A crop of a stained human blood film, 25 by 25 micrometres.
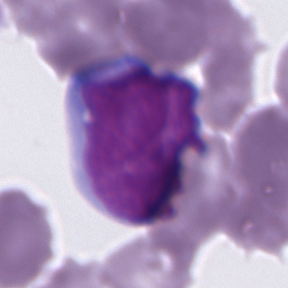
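Myeloblast. Visible cytoplasm a narrow crescent along the left side of the nucleus; no granules seen. Chromatin fine and fairly even, not coarsely clumped. Right cell edge ragged, with small irregular projections.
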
